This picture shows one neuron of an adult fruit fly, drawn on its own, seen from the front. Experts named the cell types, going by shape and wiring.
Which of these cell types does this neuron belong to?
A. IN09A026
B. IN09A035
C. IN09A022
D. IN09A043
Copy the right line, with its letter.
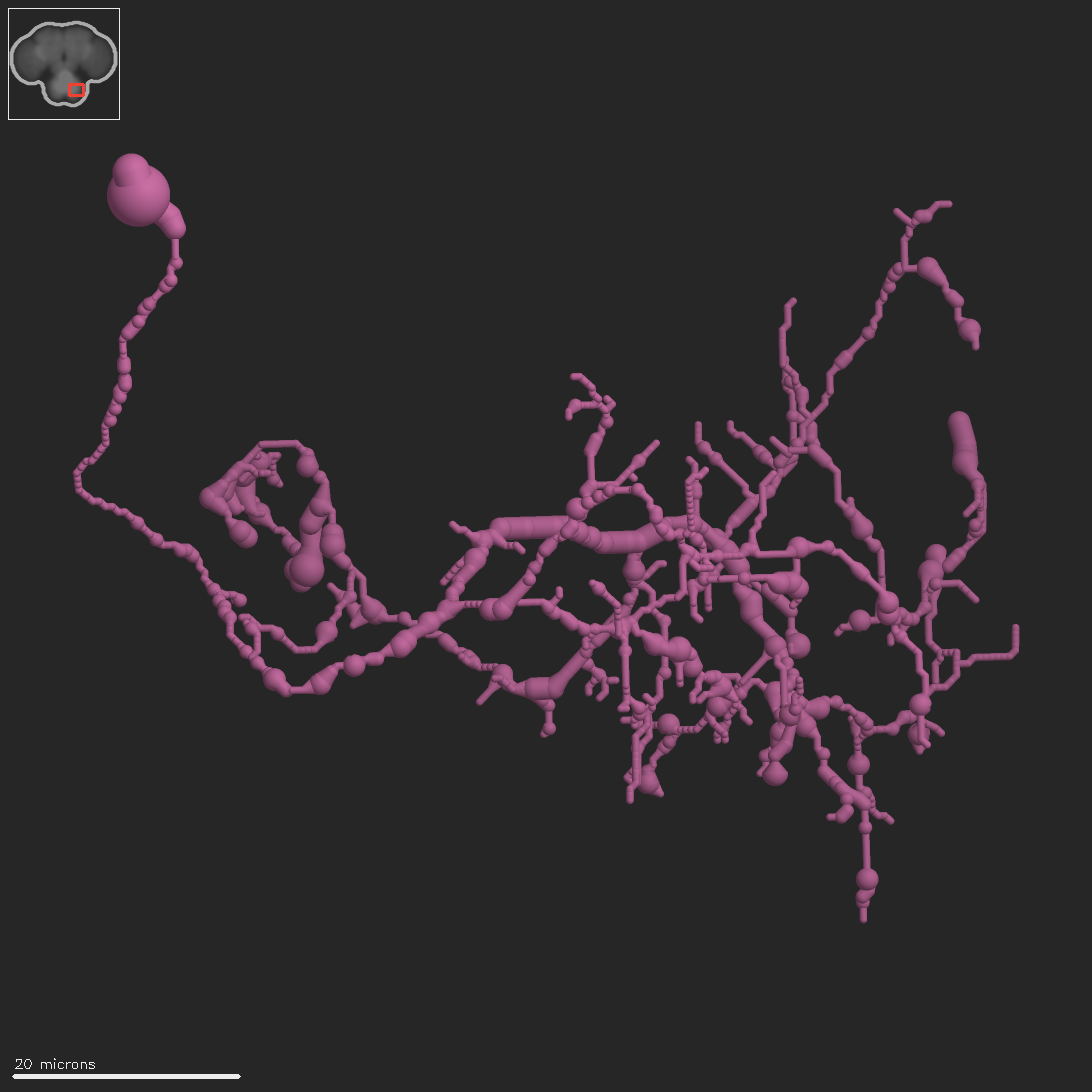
A. IN09A026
